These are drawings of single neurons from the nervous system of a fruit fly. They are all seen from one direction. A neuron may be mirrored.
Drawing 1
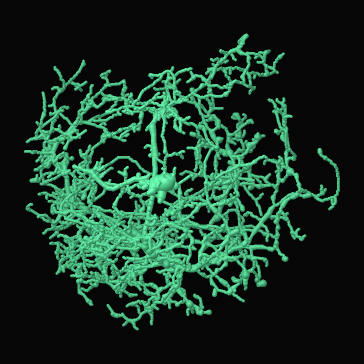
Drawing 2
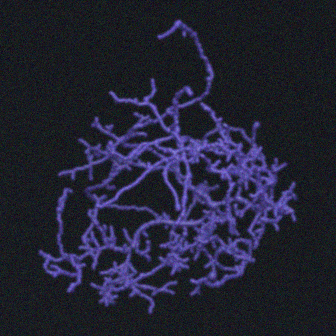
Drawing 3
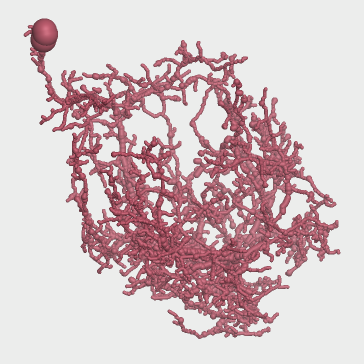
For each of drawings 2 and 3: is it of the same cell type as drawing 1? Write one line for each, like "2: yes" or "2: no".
2: no
3: yes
